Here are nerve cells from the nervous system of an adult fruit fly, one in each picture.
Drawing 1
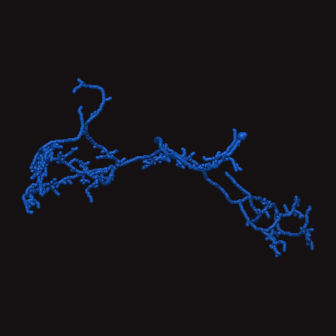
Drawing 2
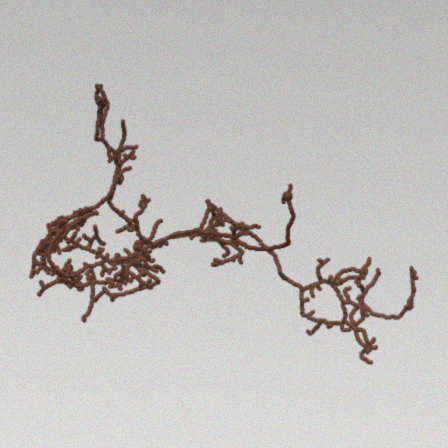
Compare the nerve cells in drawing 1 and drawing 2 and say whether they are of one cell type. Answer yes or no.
yes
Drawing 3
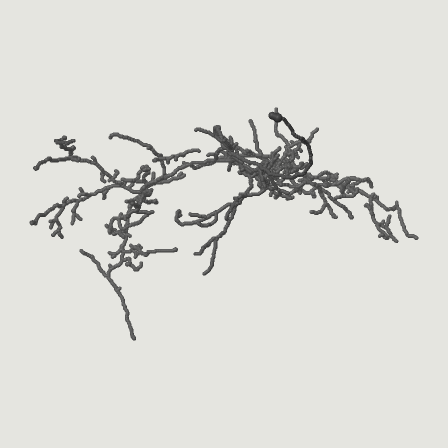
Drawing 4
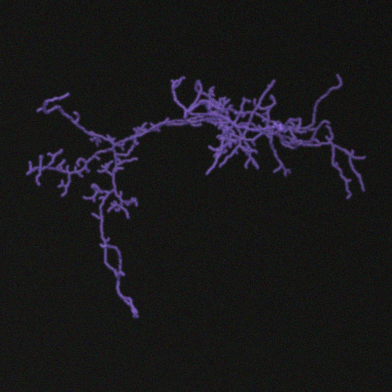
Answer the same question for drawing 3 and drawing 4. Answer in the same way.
yes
